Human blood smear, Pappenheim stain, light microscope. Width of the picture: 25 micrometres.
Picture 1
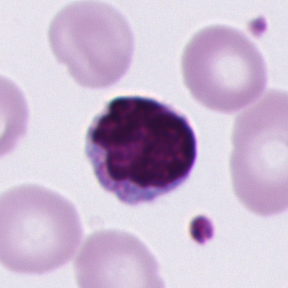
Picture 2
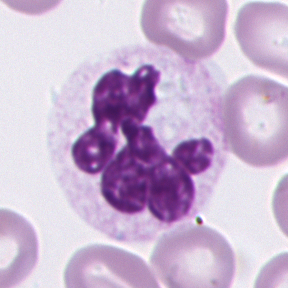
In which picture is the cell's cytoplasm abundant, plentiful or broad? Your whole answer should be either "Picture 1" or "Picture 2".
Picture 2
